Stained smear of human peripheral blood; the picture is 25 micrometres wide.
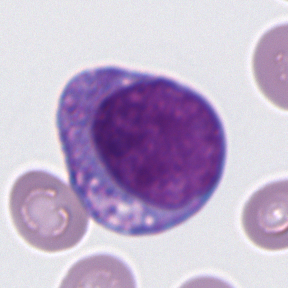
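Atypical promyelocyte in the middle of the field. Outline: roughly round, with a smooth edge. Nucleus: off-centre, toward the right side of the cell. Cytoplasm: stained blue, with small clear vacuoles clustered in its lower part.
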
